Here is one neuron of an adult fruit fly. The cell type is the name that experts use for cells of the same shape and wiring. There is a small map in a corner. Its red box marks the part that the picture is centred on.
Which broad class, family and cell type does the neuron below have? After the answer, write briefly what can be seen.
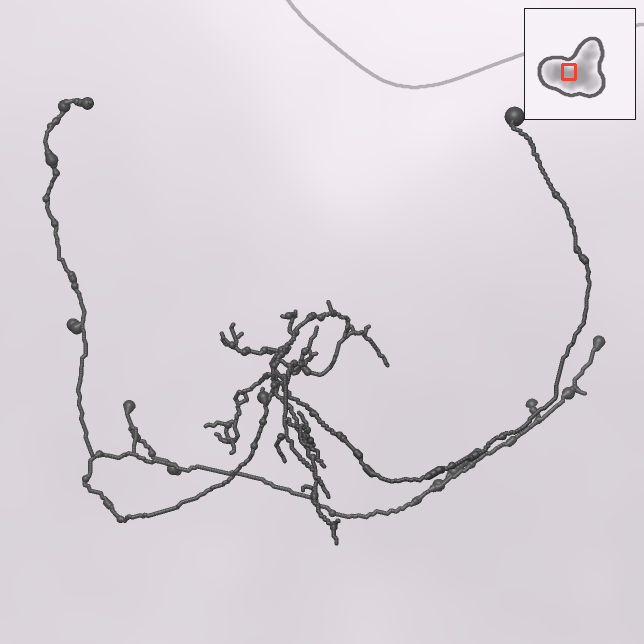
It is a central-brain intrinsic neuron. The name of its family is class CX. Its cell type is FS3_b. Dozens of branch ends can be seen. As drawn here it is wider than it is tall.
